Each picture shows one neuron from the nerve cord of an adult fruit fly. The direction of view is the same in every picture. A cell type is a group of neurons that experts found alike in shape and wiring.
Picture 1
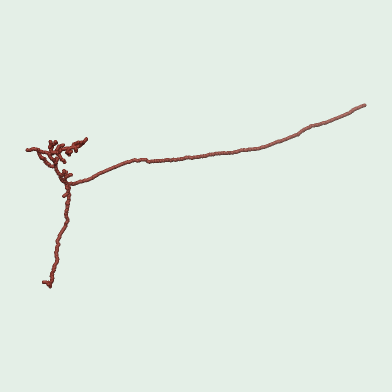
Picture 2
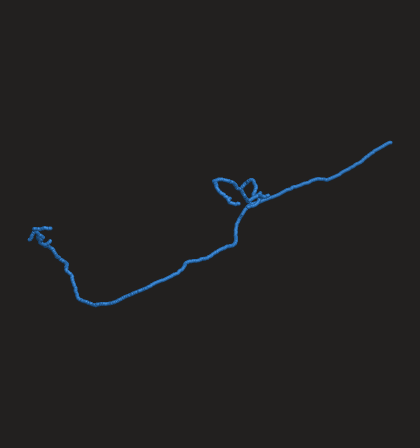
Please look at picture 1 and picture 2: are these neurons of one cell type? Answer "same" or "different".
different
